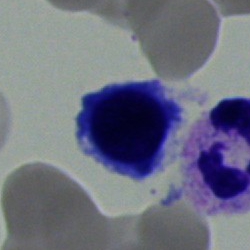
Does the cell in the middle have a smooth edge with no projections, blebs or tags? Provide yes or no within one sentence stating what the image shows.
No, there is a ragged or frayed outline, or projections, blebs or tags, on this cell.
